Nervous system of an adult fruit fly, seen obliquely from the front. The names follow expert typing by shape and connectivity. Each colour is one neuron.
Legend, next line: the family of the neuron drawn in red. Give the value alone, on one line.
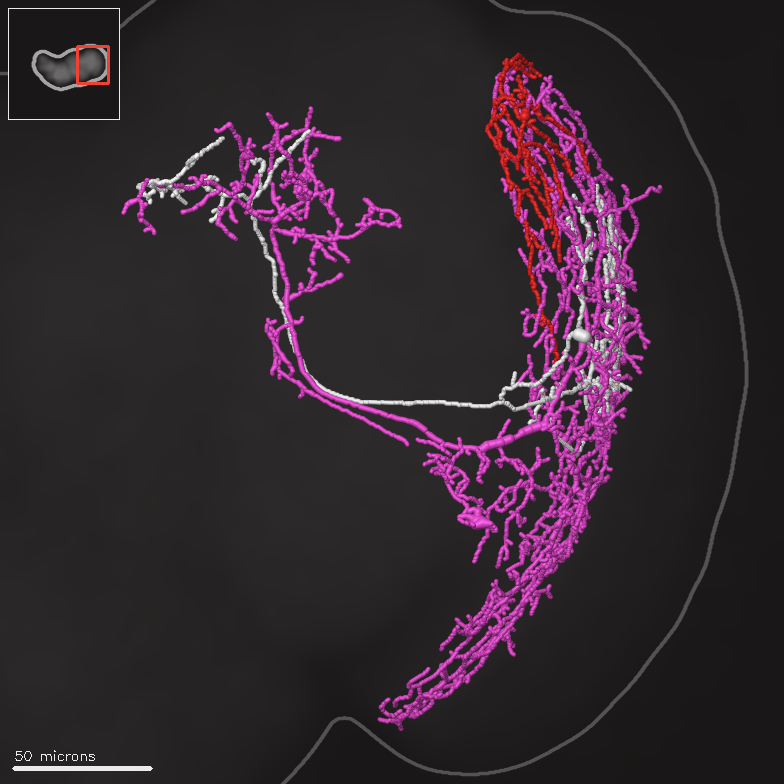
Cm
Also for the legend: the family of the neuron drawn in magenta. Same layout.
MeVP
